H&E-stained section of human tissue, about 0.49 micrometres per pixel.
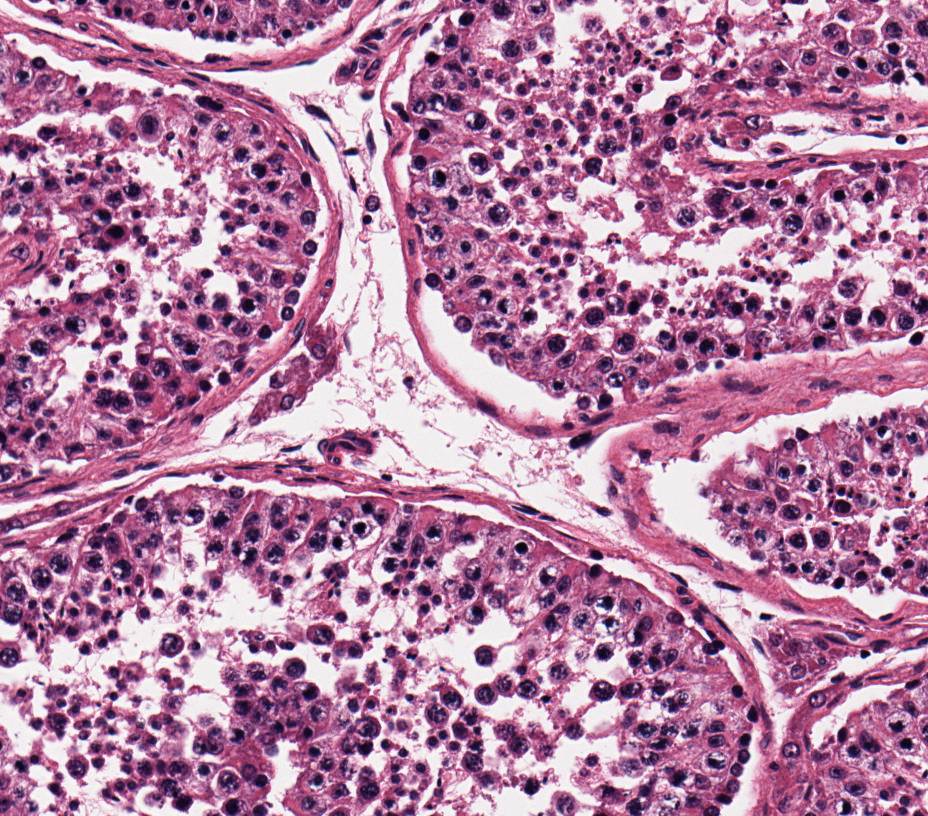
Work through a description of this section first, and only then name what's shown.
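Each tubule's thin pink fibrous wall holds flattened, elongated dark nuclei. Inside, a thick, many-layered stratified epithelium reaches towards the centre. Its middle layers contain scattered large round cells with coarse, clumped dark chromatin; its inner layers, many small, densely dark round nuclei. This is testis.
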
